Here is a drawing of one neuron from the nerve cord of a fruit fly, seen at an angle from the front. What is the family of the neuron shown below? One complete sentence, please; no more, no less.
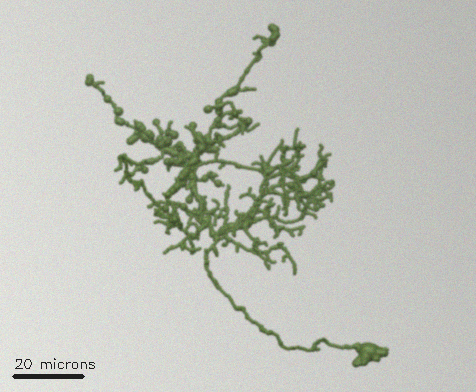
This neuron is given the family hemilineage 13B.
